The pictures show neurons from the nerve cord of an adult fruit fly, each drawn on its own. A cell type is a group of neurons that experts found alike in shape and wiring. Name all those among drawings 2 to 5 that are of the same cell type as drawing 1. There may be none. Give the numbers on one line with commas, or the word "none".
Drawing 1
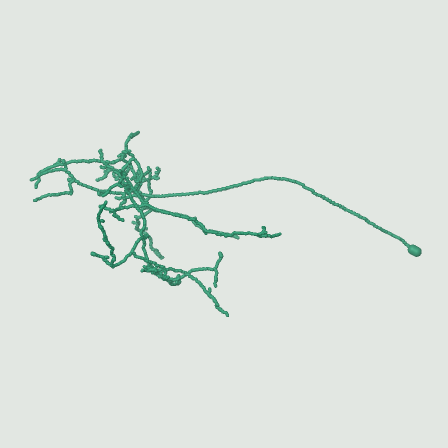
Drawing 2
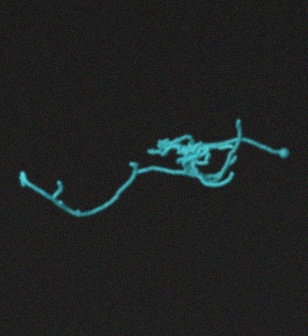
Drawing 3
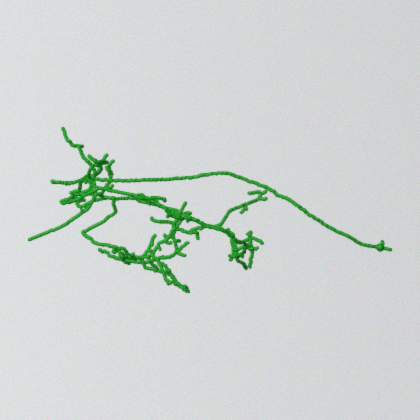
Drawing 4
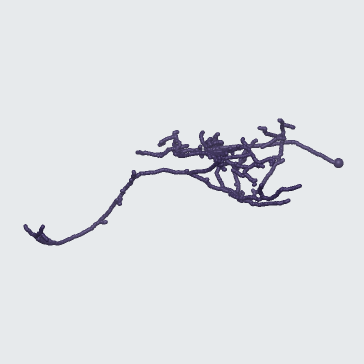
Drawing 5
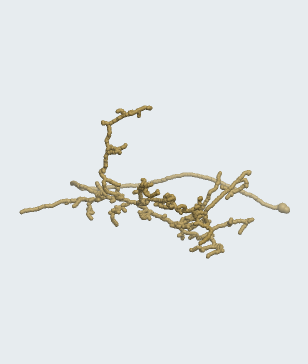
3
